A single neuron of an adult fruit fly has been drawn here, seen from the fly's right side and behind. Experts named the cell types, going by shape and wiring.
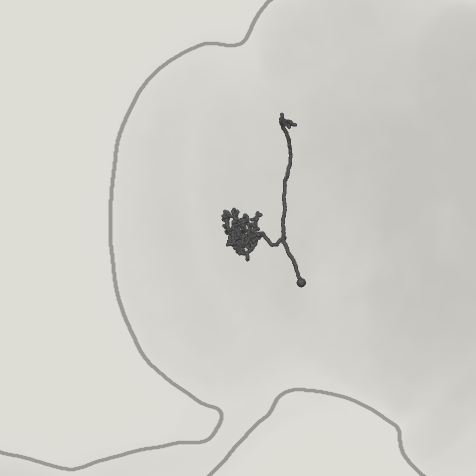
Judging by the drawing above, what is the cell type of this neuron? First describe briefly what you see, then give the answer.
In this view it is taller than it is wide. This is a visual projection neuron. The cell type is LC20b.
